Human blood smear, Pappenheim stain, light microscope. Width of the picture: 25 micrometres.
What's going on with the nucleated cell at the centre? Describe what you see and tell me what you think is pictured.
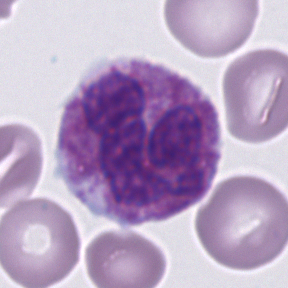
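The nucleus is divided into more than one lobe. Purple-red granules crowd the cytoplasm, and some lie over the nucleus, blurring its edges in places. At the lower left of the cell, a small patch of cytoplasm is paler and less granular. The cell measures about 15 micrometres across. The cell is an eosinophil.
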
